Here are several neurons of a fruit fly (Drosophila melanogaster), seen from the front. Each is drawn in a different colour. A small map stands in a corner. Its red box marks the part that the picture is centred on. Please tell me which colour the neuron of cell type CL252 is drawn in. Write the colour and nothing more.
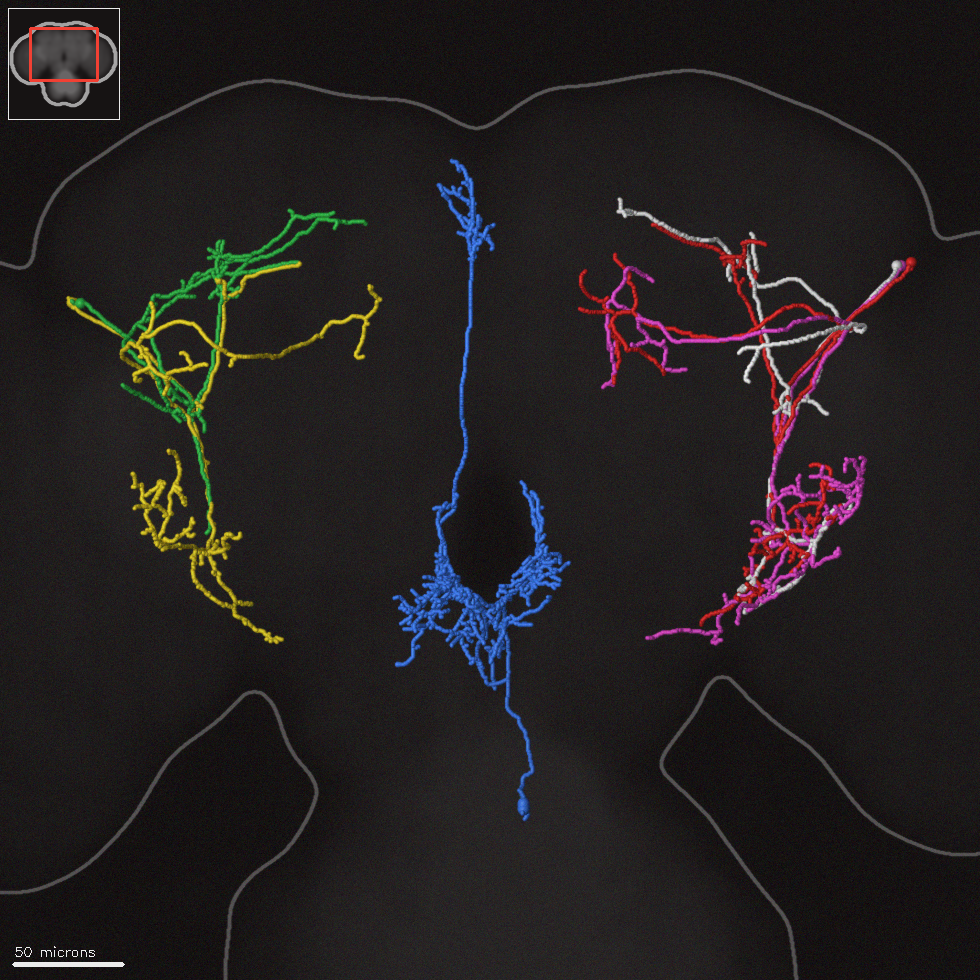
magenta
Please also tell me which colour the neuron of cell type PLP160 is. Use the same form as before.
green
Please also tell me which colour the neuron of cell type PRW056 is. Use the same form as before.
blue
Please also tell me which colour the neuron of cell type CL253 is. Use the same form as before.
red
